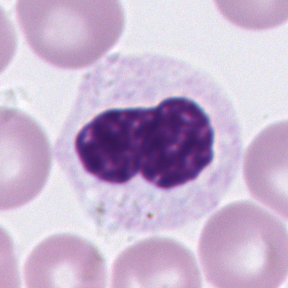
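Segmented neutrophil, checked point by point: outline roughly round, chromatin dark purple and densely clumped, no nucleoli visible in the nucleus, and fine faint lilac granules scattered through the cytoplasm.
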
